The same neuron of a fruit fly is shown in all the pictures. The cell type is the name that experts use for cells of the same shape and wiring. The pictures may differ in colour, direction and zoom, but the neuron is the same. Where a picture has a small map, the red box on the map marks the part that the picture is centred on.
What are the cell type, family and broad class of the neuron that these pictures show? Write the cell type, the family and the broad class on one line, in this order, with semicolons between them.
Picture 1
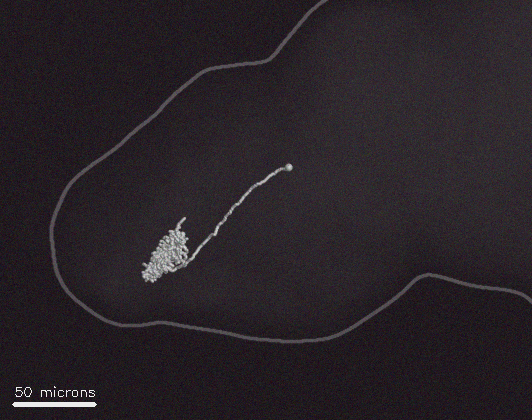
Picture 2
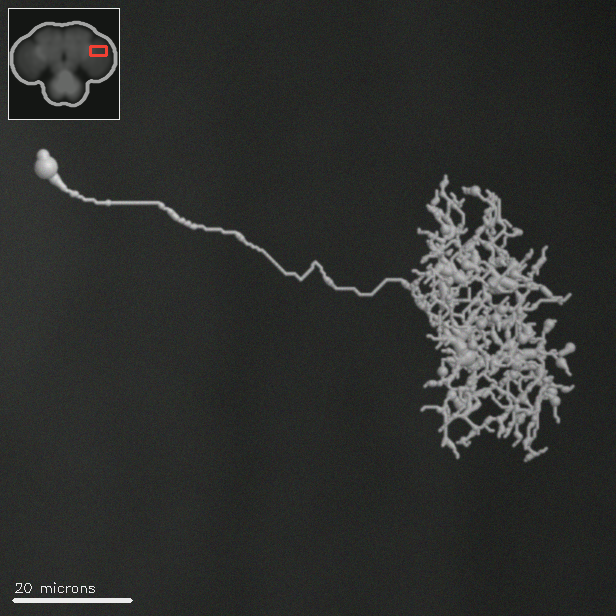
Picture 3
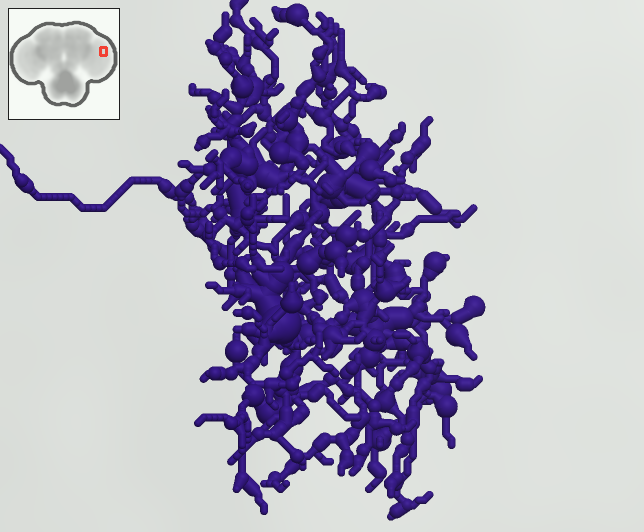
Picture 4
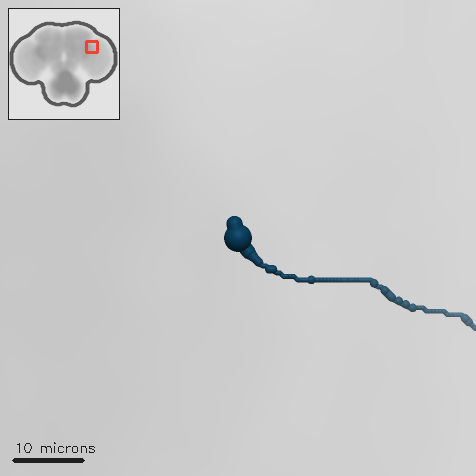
Pm5; Pm; optic-lobe intrinsic neuron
